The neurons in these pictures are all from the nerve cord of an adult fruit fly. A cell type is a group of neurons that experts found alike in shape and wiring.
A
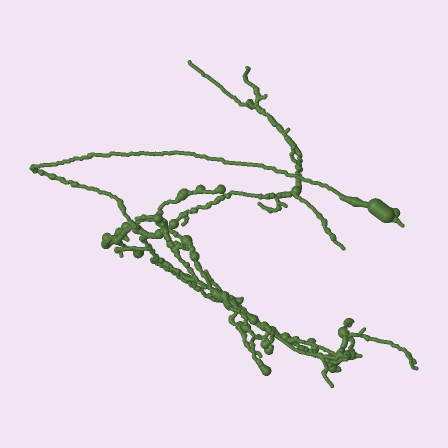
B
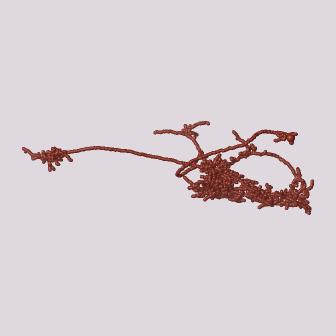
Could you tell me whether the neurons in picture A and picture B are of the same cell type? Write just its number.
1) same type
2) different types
2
